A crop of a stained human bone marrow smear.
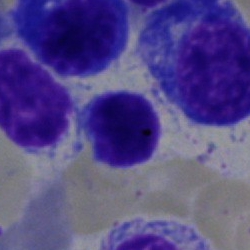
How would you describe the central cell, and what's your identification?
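The outline of this cell is round and smooth. Its chromatin is dense and stains dark purple. Cytoplasm is scant, no more than a barely visible rim around the nucleus. Over the right part of the nucleus lies a single small, sharp black dot. The cell is a lymphocyte.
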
